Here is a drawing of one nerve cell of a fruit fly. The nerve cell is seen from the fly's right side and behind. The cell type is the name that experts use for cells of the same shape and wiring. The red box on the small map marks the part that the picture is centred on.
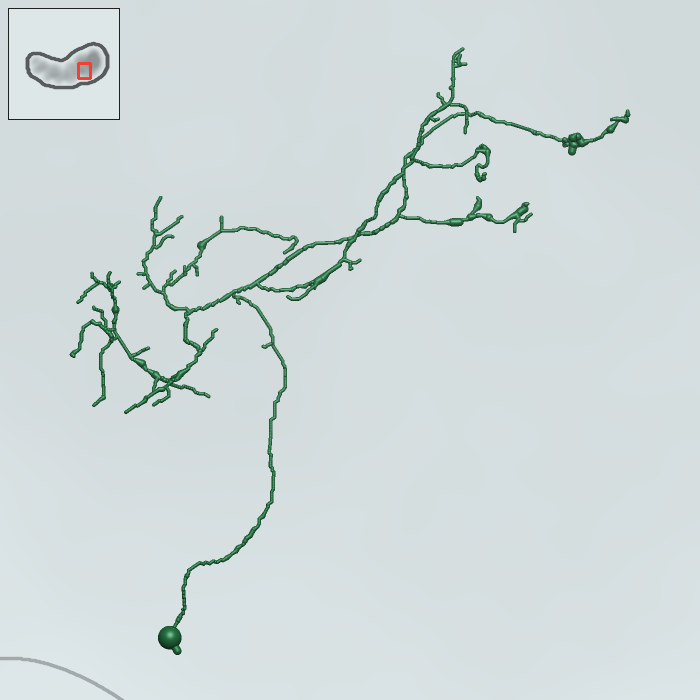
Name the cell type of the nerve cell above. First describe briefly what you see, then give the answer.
The cell body can be seen at the lower left of the picture. Dozens of branch ends can be seen. This is a central-brain intrinsic neuron. Its cell type is GNG332.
